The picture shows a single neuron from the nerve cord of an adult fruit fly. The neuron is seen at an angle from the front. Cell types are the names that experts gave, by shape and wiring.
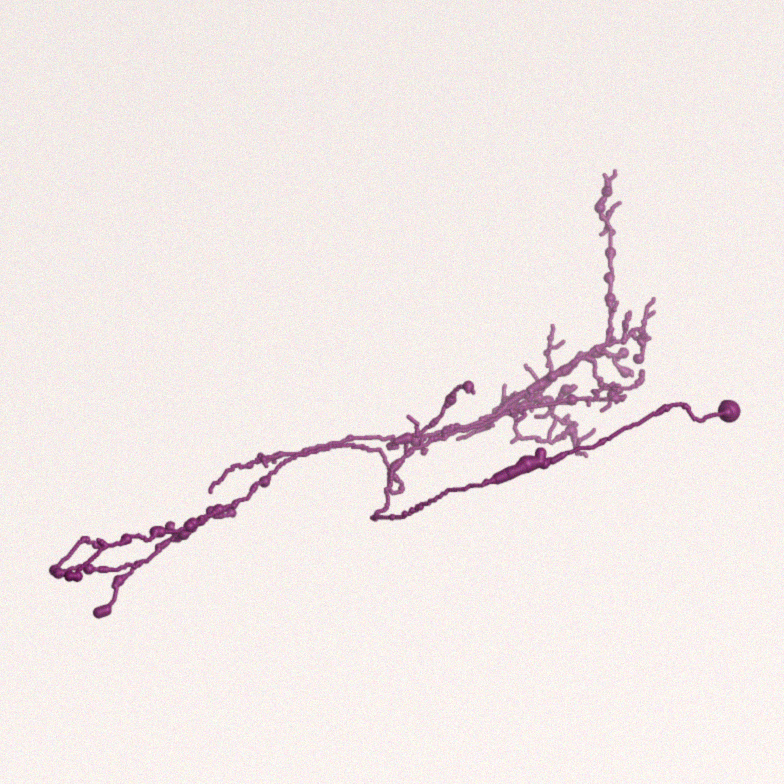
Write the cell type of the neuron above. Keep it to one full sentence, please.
Included in the cell type IN09A051 is this neuron.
